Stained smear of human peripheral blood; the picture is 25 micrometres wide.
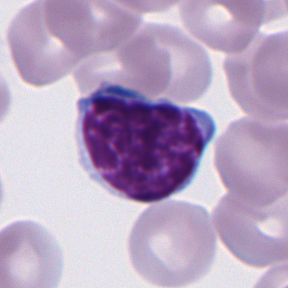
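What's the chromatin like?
Dark purple and coarsely clumped.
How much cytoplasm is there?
Just a thin rim around the nucleus, bulging out most at the upper right of the cell, with no granules in it.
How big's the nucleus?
About 11 by 9 micrometres.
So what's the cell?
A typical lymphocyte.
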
